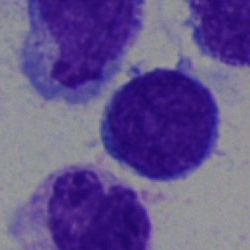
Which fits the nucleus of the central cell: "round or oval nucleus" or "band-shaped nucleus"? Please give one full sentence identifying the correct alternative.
Within this cell, the nucleus is a compact round or oval mass.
